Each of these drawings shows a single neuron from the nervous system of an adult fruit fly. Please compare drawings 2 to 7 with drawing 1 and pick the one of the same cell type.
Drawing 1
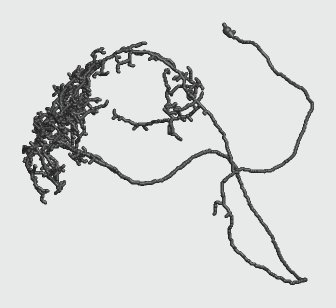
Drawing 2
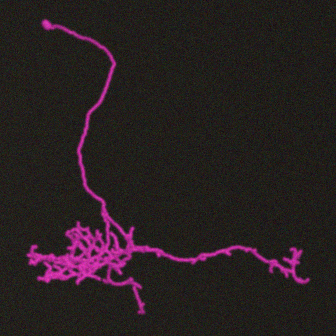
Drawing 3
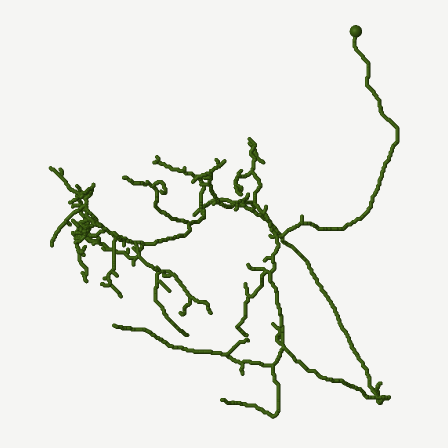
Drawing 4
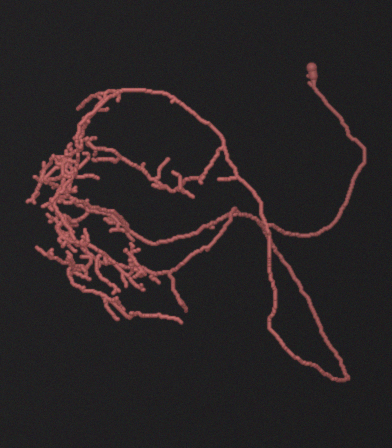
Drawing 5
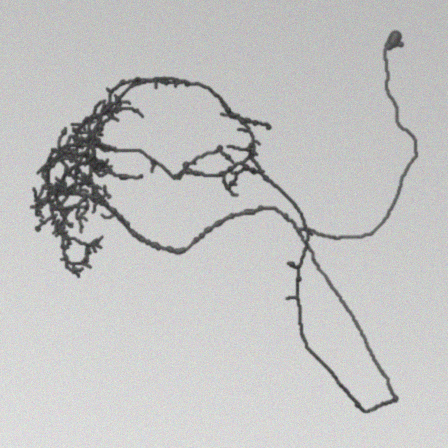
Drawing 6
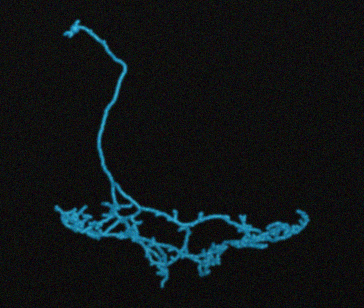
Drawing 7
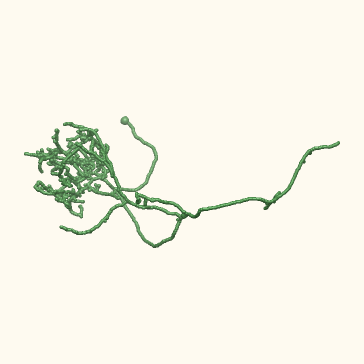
5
